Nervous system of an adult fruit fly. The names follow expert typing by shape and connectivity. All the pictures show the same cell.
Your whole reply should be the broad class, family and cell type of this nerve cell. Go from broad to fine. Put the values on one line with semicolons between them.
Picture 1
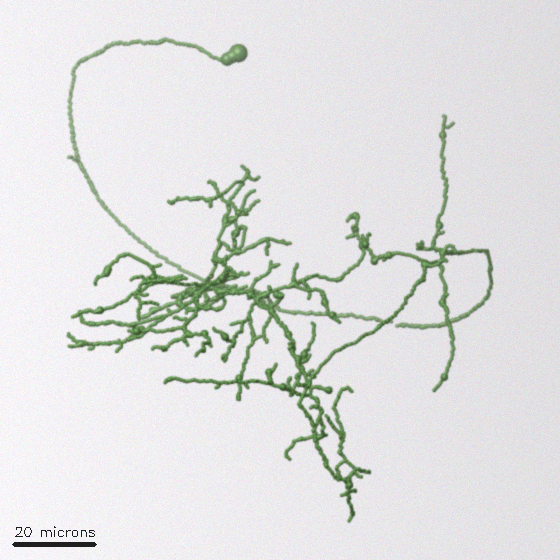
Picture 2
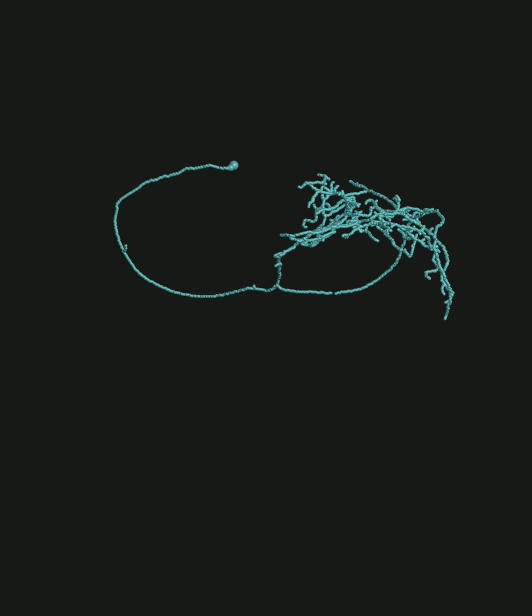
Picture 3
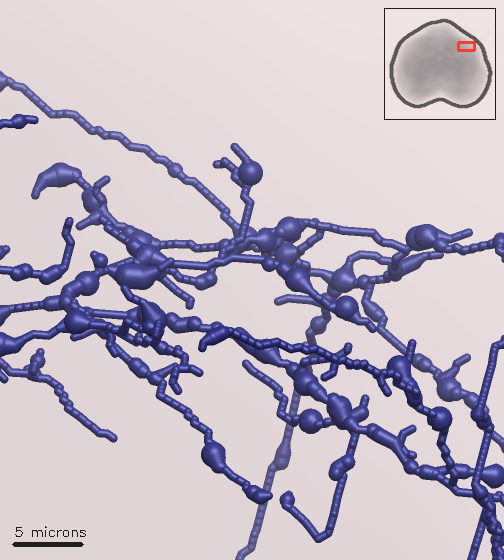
nerve-cord intrinsic neuron; hemilineage 19B; IN19B090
